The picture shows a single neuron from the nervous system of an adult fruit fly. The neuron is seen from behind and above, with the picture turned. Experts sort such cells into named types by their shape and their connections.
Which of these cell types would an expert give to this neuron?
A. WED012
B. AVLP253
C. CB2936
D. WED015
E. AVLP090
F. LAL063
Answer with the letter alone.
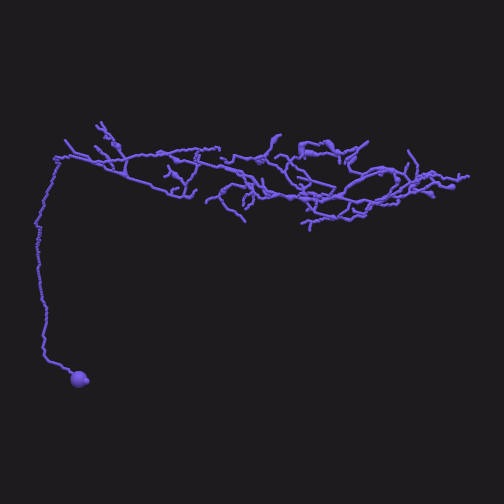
F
